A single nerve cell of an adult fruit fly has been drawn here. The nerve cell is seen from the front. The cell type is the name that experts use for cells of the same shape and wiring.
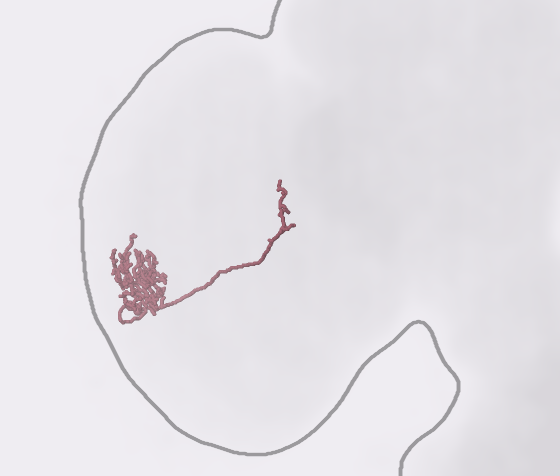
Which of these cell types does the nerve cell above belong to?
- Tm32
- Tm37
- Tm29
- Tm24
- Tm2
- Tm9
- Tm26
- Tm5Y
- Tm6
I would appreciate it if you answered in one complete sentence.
The single nerve cell here is of type Tm26.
